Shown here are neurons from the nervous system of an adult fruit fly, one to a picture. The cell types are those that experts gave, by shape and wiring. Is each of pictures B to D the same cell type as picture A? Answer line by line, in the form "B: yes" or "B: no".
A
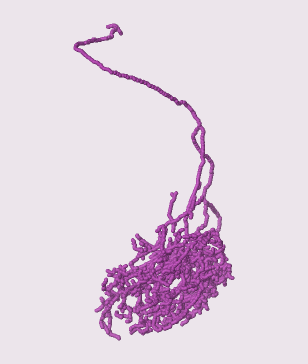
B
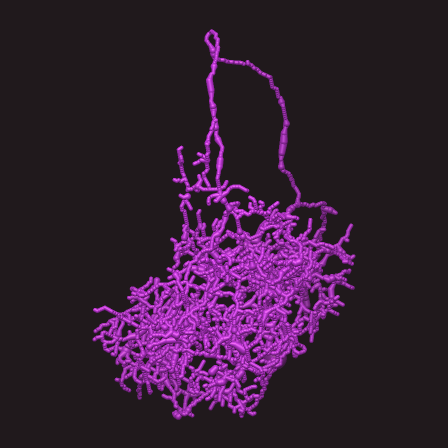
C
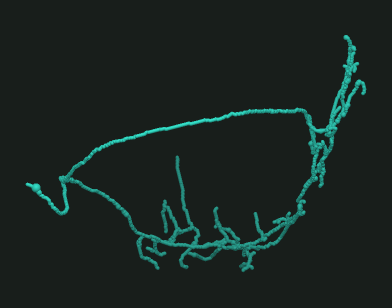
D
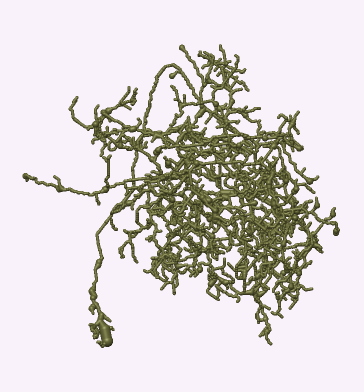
B: yes
C: no
D: yes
